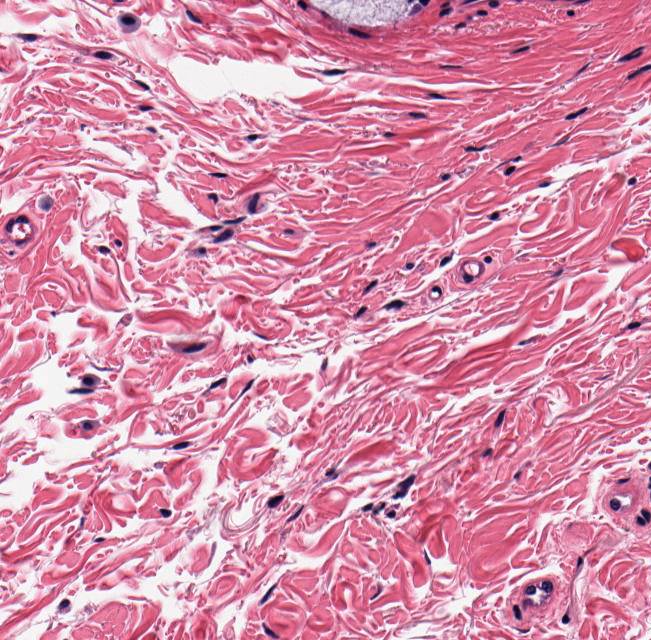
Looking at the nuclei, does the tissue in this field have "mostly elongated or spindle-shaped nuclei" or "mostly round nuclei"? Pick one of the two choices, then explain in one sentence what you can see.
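Mostly elongated or spindle-shaped nuclei. Scattered sparsely between the bundles are fibroblasts with small, dark, elongated nuclei and no visible cytoplasm.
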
